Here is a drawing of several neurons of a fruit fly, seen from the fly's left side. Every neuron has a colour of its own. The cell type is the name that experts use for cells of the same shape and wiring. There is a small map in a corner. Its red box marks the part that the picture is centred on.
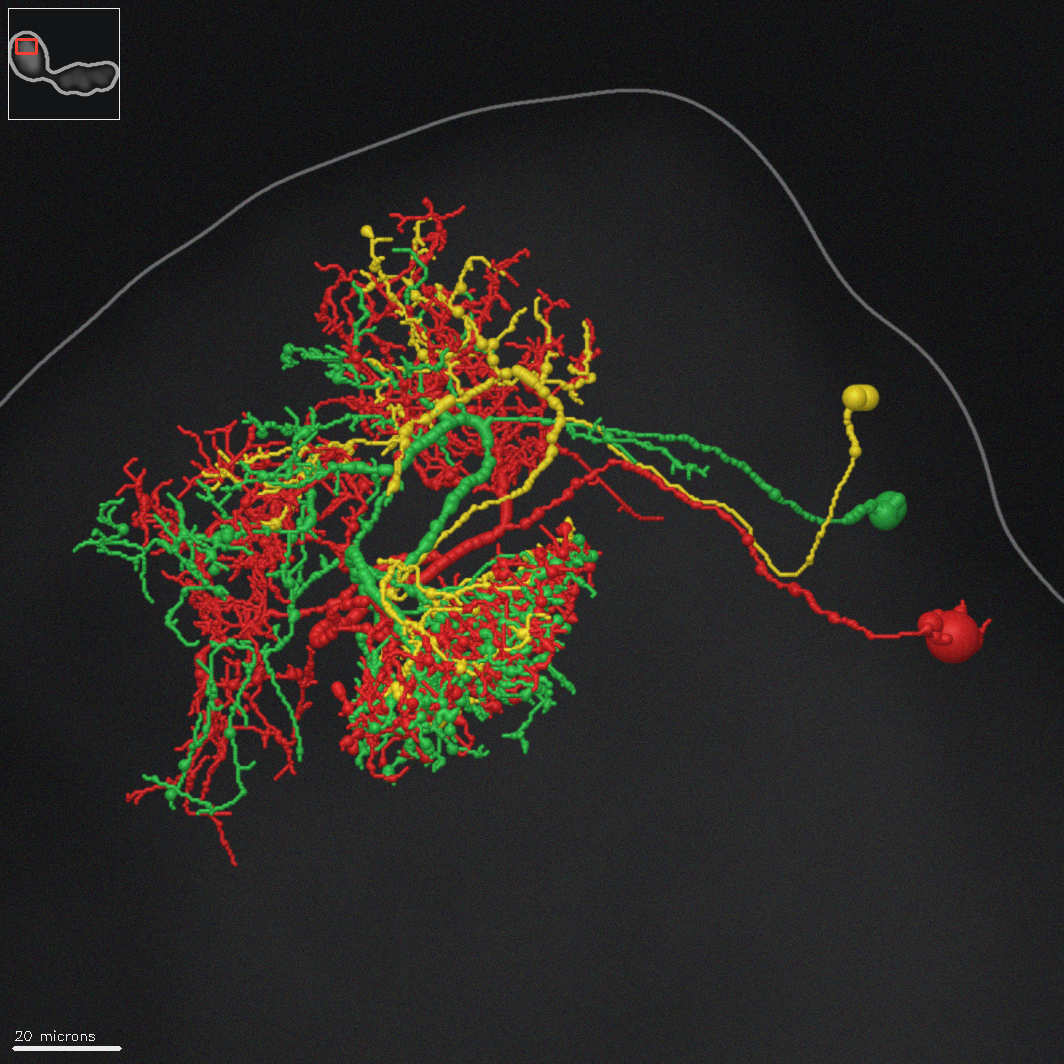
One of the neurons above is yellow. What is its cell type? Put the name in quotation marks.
"FB5B"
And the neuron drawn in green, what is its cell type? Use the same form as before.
"FB5I"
